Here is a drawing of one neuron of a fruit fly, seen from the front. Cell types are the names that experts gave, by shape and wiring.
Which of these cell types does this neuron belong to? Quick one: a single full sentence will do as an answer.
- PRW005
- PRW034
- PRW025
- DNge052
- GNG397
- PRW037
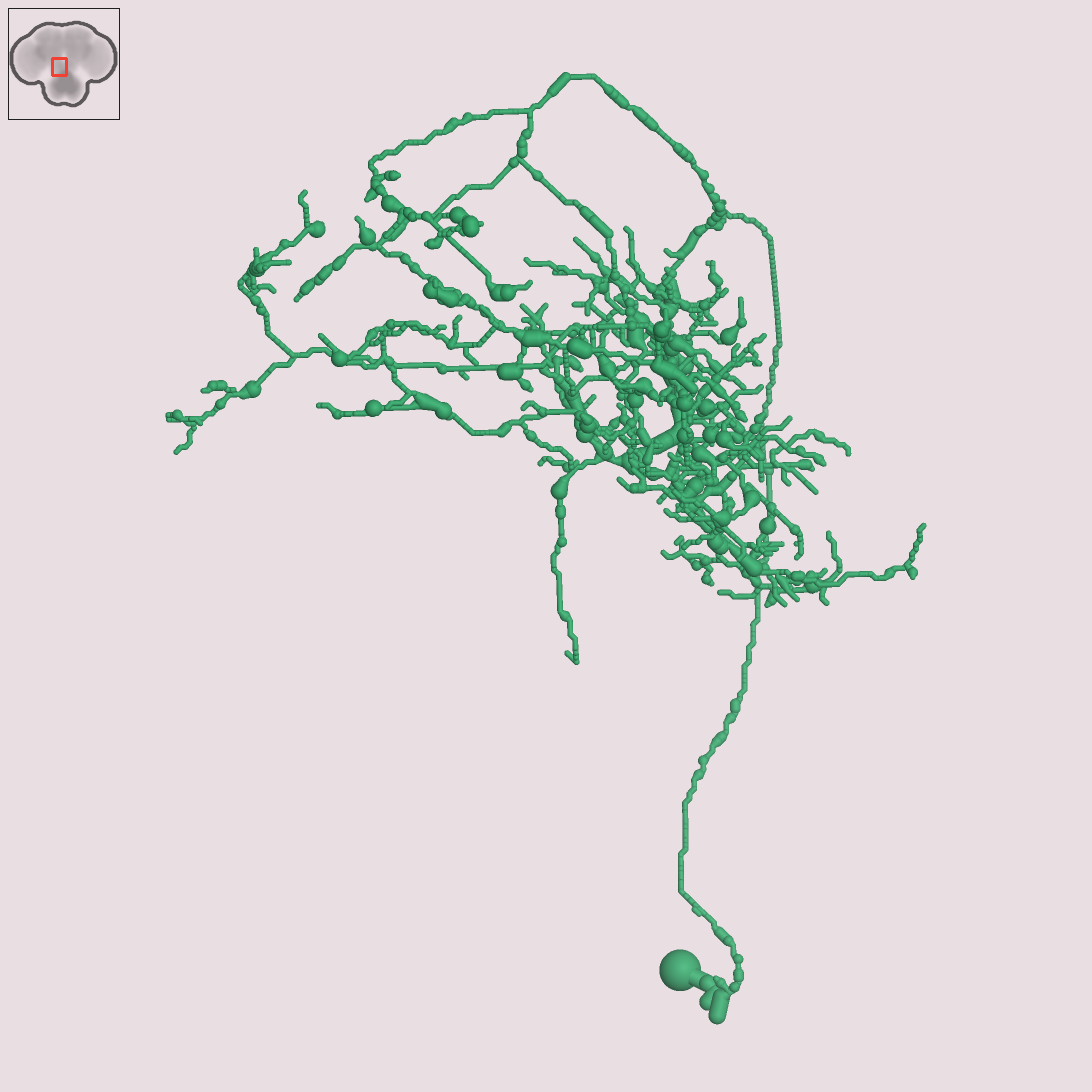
This neuron is typed as GNG397.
